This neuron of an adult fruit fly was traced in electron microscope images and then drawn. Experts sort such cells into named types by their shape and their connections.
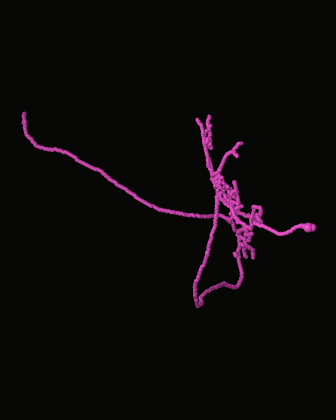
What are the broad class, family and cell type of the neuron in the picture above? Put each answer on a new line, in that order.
central-brain intrinsic neuron
hemilineage AOTUv3_ventral
LAL093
